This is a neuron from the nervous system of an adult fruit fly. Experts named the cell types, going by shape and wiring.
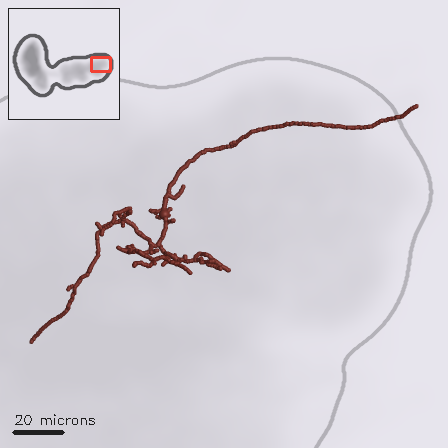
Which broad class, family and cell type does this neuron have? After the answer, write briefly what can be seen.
Its broad class is sensory neuron entering the nerve cord. Its family is called class chemosensory. Its cell type is SNch01. It is in the nerve cord and does not reach the brain. By the scale bar it is about 160 microns wide in this view.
